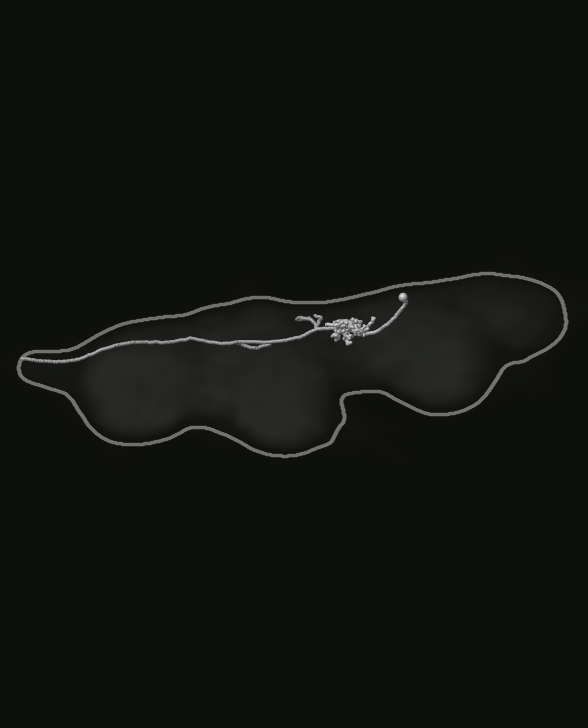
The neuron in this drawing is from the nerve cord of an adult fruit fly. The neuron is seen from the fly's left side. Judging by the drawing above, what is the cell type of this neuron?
AN19B063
